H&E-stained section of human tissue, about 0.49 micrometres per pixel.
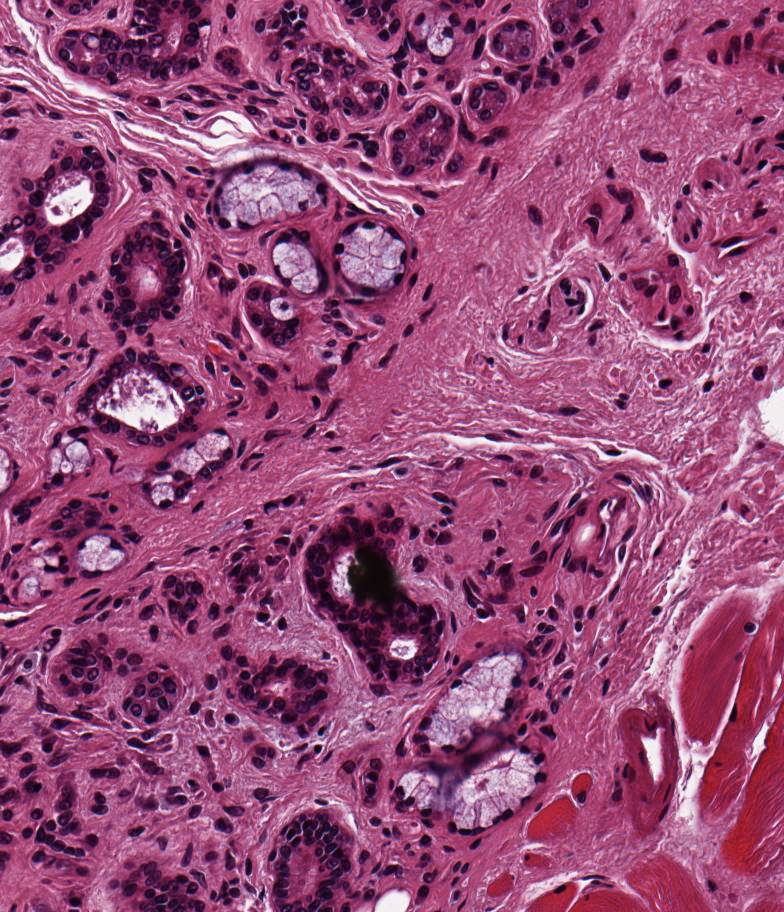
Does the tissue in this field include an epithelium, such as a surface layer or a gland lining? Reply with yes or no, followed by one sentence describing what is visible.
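Yes. Several acini in the upper left-centre and lower centre have pale grey-blue, finely bubbly cytoplasm, typical of mucous cells.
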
